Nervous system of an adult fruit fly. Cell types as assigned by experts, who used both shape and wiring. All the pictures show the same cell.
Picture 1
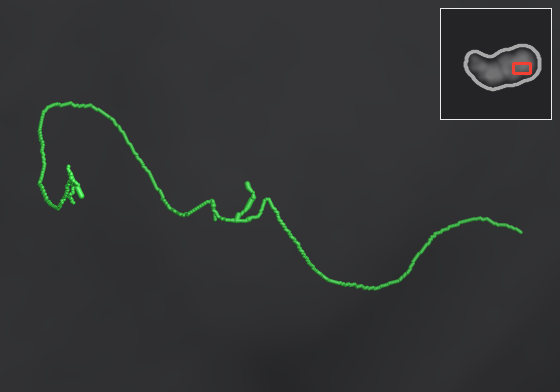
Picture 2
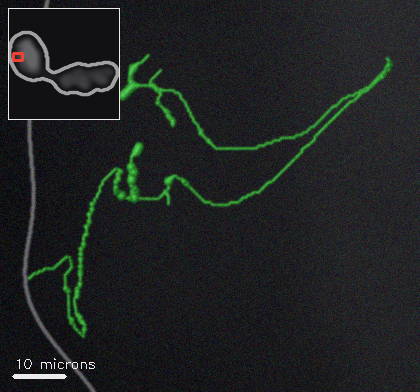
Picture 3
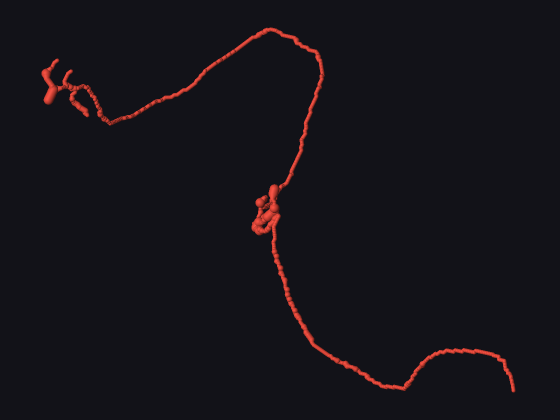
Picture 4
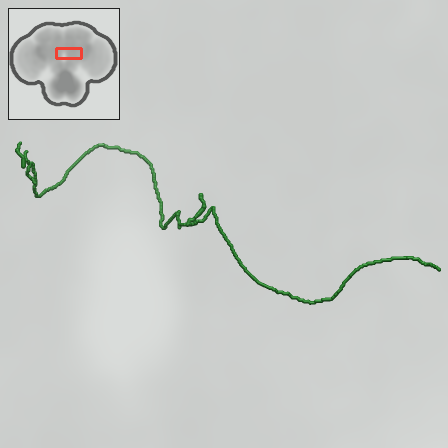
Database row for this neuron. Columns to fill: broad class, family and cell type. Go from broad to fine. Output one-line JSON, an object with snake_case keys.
{"broad_class": "sensory neuron entering the brain", "family": "class olfactory", "cell_type": "ORN_DM5"}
